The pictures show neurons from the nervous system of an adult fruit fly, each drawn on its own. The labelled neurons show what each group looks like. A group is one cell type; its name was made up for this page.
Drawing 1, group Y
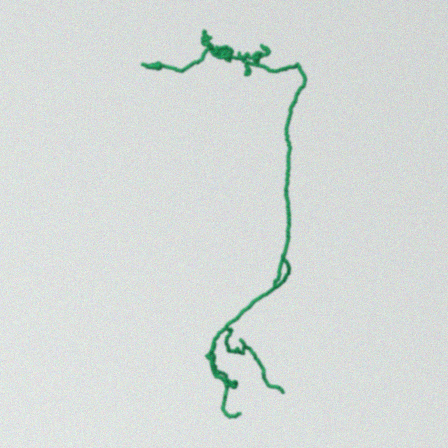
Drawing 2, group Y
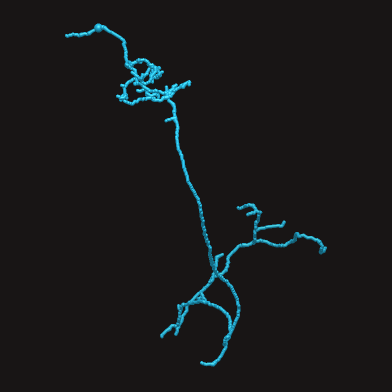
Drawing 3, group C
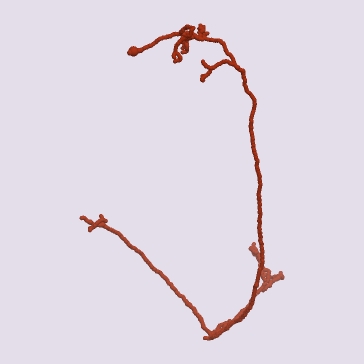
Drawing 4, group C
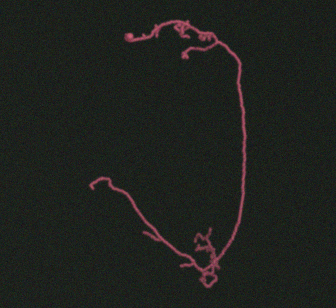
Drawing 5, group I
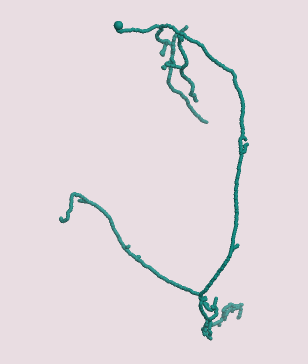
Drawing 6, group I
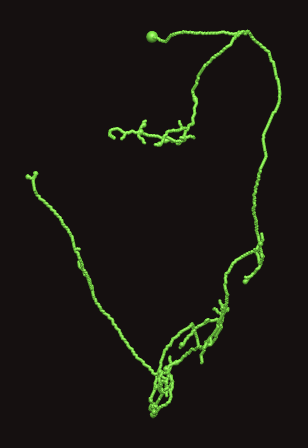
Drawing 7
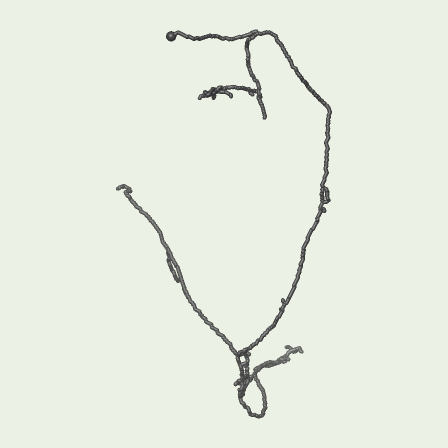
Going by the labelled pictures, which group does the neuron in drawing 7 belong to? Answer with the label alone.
group I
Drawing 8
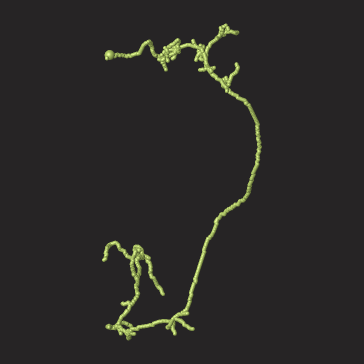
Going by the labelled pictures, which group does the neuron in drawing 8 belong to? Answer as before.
group Y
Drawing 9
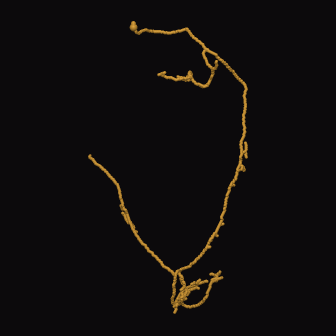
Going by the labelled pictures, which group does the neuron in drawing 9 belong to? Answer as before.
group I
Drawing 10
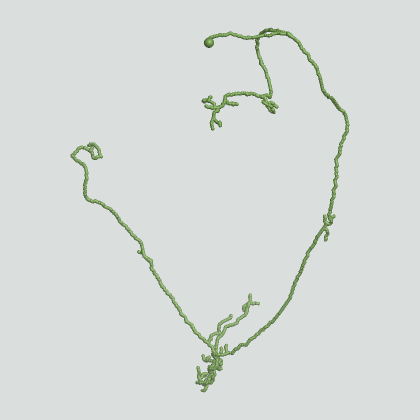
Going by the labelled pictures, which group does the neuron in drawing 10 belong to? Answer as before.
group I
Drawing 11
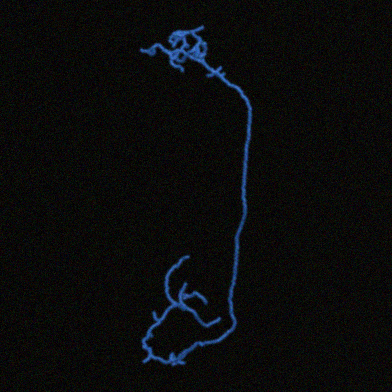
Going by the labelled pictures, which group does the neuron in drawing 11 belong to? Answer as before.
group Y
